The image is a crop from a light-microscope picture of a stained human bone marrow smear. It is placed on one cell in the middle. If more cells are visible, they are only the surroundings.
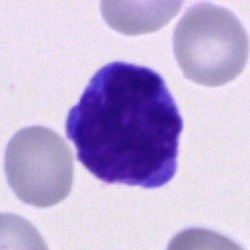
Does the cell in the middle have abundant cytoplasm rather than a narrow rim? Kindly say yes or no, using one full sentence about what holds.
No, its cytoplasm is scant rather than broad.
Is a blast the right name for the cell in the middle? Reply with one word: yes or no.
yes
